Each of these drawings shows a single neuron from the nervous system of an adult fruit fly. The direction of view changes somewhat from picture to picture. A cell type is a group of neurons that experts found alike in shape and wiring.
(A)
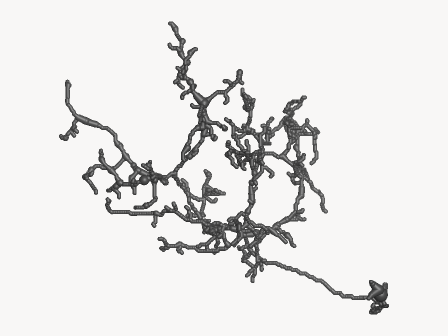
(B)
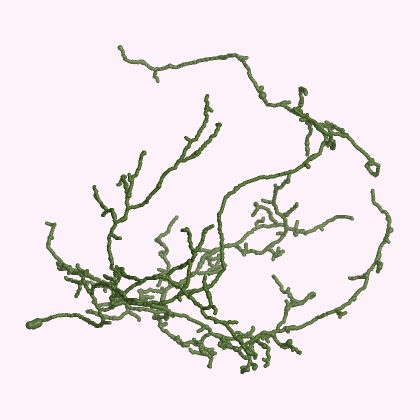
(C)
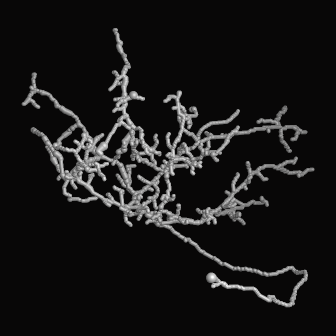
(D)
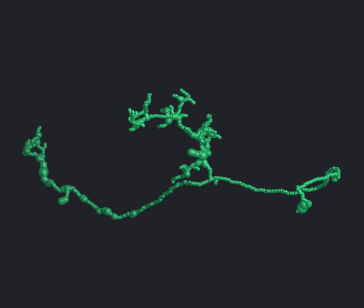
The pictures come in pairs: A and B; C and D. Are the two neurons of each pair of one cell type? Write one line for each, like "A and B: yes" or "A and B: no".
A and B: no
C and D: no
